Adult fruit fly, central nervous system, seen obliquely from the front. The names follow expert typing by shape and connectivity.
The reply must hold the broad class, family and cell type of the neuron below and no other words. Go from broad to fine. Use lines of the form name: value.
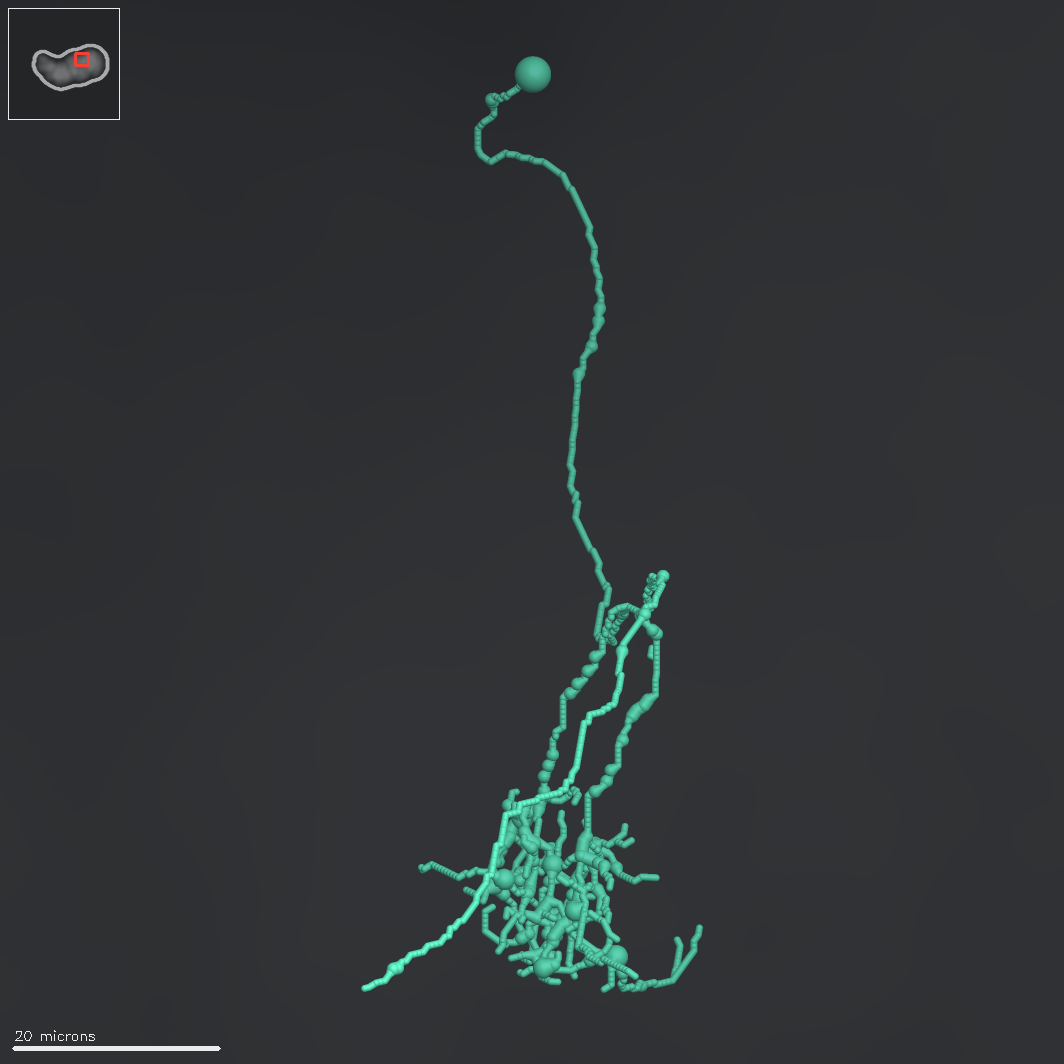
broad class: central-brain intrinsic neuron
family: class CX
cell type: FC1B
